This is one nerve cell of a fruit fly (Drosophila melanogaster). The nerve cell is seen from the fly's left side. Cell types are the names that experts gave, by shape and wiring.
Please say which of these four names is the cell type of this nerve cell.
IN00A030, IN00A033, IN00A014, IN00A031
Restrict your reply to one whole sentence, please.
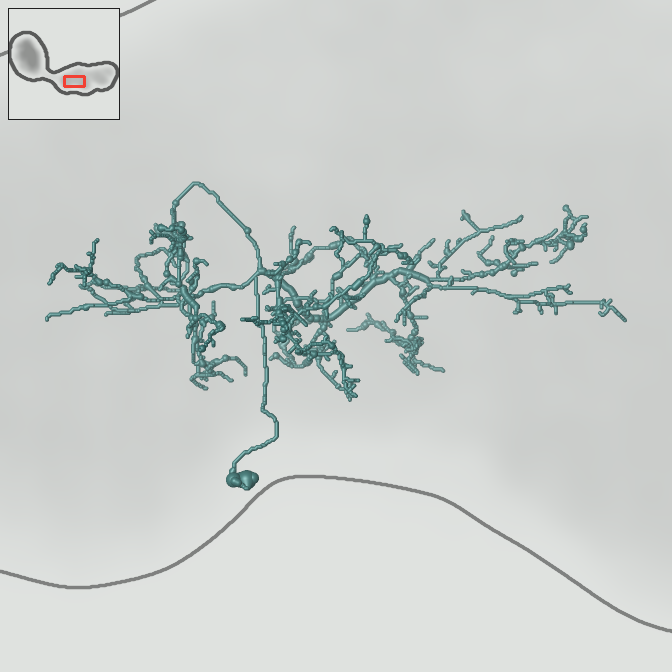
This nerve cell is classified under the cell type IN00A030.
